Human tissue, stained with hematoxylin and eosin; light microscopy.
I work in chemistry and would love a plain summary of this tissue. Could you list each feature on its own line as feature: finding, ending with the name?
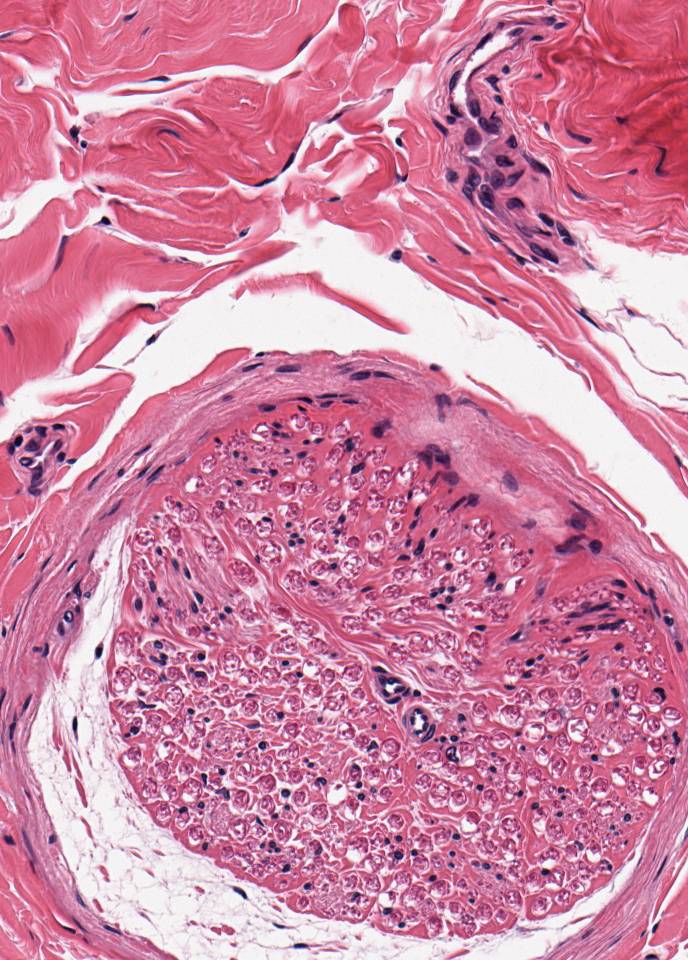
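Fascicle: single, large, rounded, in cross section, filling the lower two-thirds
Fibres: numerous small round transverse profiles, pale ring around central pink axon
Nuclei: small, dark, scattered between fibre profiles
Collagen: dense, wavy, deeply eosinophilic, few nuclei, above the fascicle
Name: tibial nerve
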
